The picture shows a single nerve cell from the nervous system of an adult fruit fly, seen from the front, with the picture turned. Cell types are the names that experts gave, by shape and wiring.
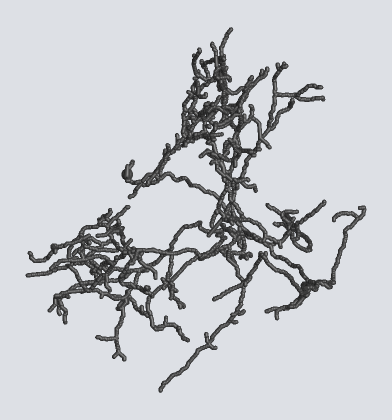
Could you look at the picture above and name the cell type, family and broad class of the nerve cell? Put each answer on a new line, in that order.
IN00A016
hemilineage 00A
nerve-cord intrinsic neuron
